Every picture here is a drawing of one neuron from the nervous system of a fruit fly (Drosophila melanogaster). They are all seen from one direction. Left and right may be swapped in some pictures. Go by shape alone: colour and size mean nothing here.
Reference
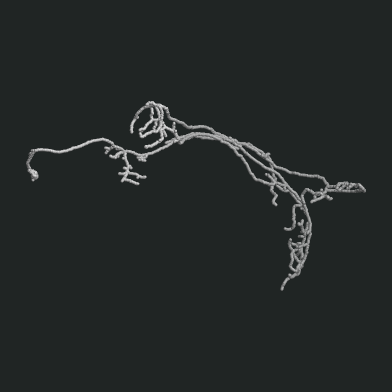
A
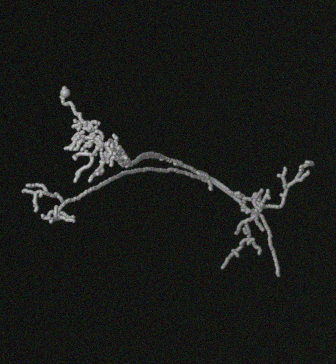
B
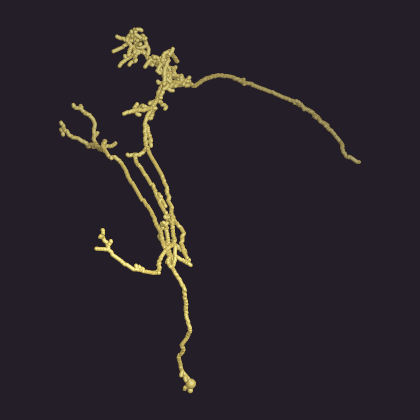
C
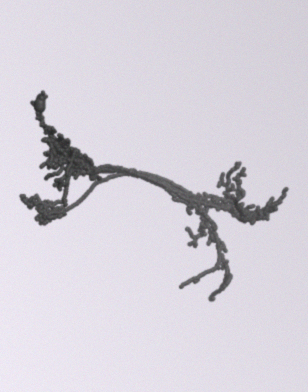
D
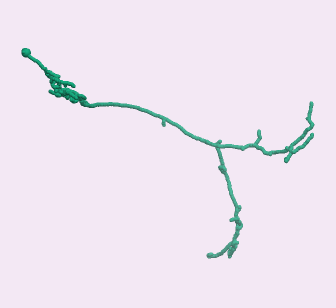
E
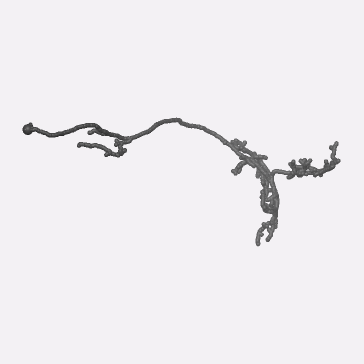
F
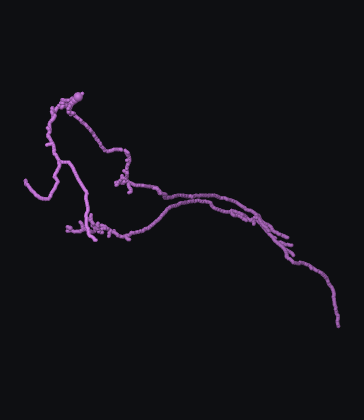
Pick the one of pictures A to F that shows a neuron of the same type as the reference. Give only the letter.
E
